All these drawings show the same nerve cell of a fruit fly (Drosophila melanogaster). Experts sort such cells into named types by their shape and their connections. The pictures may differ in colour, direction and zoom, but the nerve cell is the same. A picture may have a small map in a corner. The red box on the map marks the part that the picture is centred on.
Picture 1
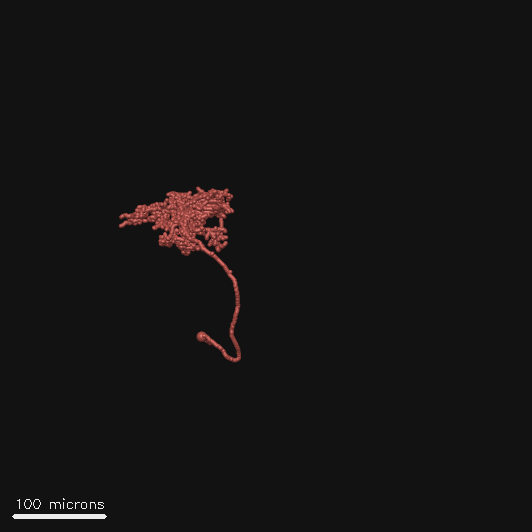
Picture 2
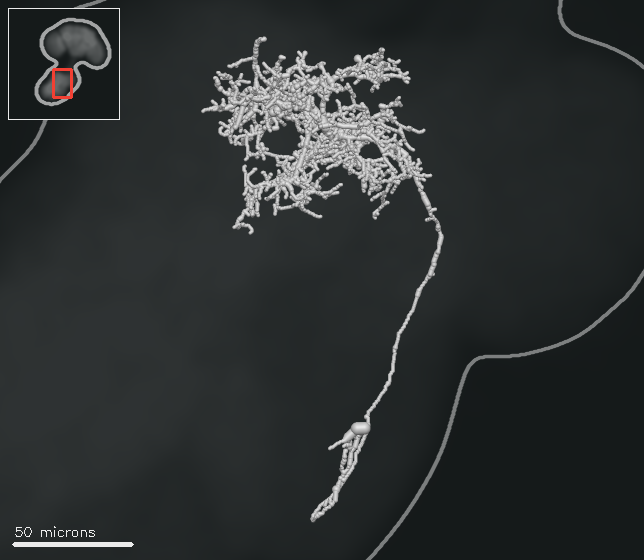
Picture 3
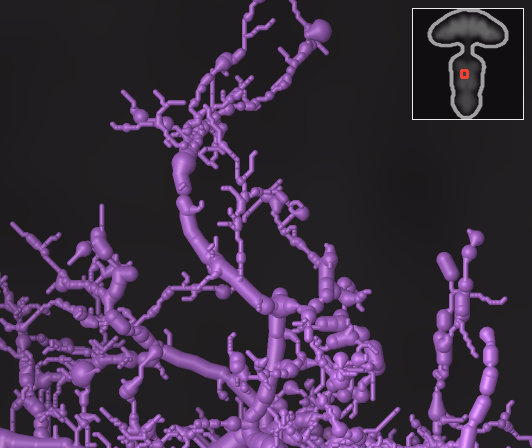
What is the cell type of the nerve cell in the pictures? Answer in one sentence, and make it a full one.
The cell type IN13A013 includes this nerve cell.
